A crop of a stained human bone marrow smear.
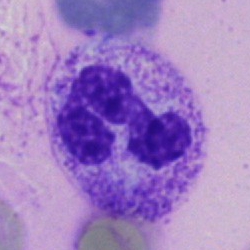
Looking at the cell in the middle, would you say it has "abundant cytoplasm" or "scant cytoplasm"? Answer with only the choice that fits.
Abundant cytoplasm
